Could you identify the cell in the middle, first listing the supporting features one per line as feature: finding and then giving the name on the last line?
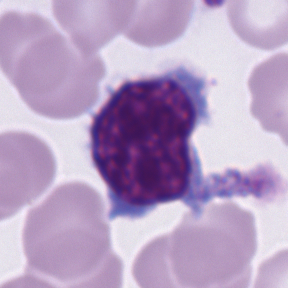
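Nucleus: roughly rounded, shallow notch on the right side
Cytoplasm: only a thin rim around the nucleus
Border: small ragged projections
Granules: none visible in the cytoplasm
Name: typical lymphocyte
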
